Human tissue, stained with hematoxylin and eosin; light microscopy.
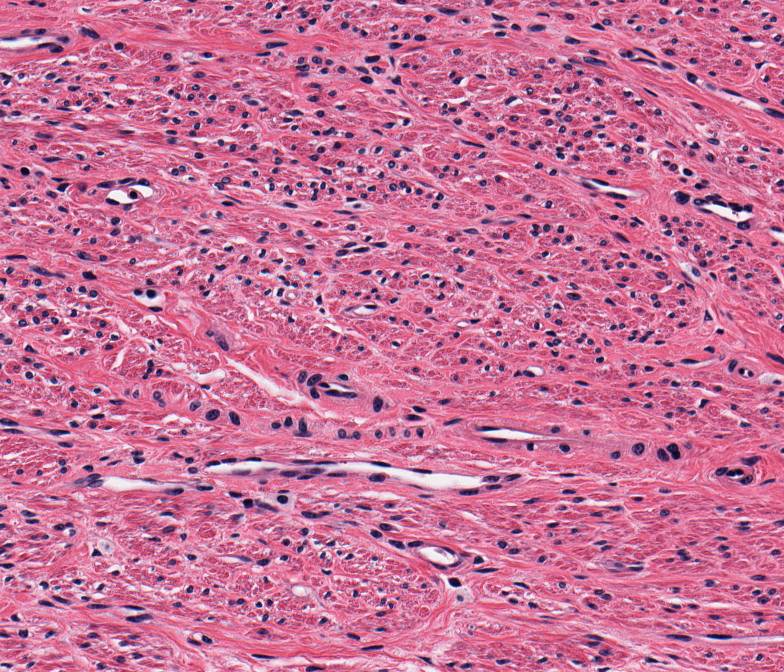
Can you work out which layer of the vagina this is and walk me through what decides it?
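Smooth muscle makes up this field. Interlacing bundles of pink, eosinophilic cells are cut both across and lengthwise throughout.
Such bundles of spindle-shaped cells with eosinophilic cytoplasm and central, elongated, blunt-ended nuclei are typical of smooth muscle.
Cells cut transversely, mainly upper and central, show small round central nuclei; lengthwise cells between and at bundle edges have elongated, blunt-ended nuclei.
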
